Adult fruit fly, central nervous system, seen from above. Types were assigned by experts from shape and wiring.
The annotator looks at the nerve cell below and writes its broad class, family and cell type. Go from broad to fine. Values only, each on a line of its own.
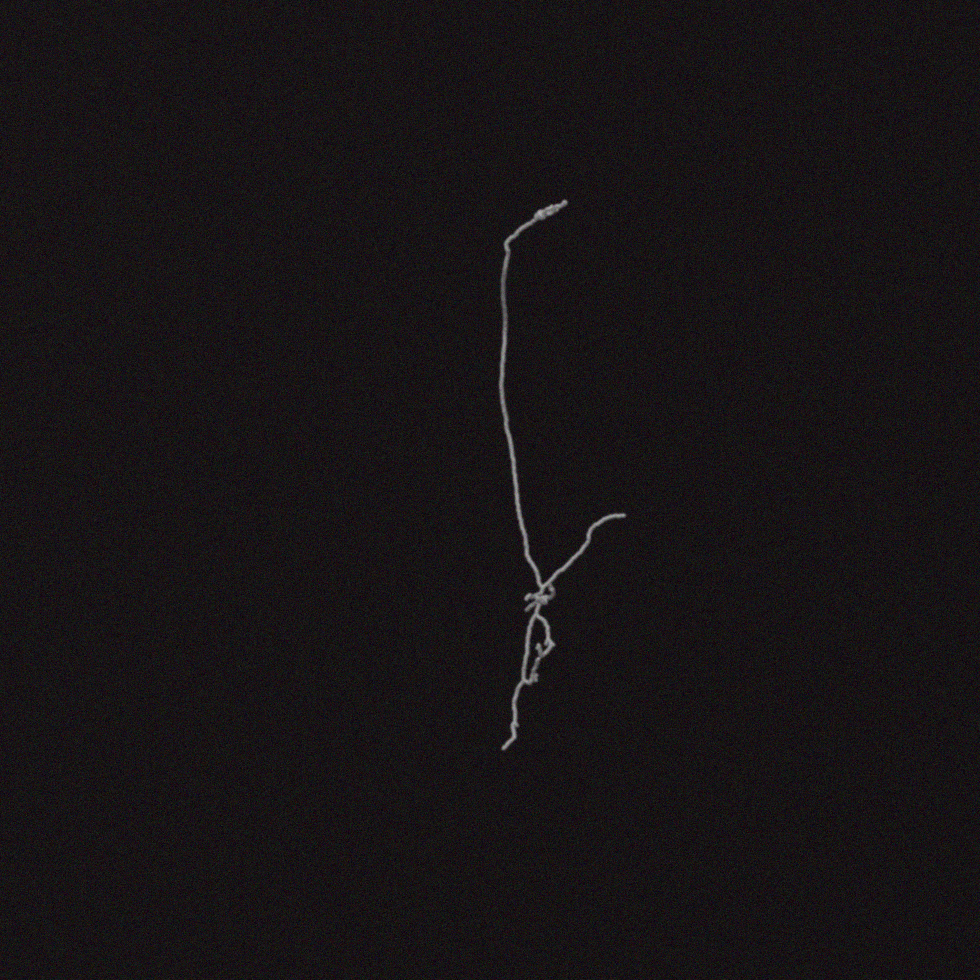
sensory neuron ascending to the brain
class mechanosensory proprioceptive
SApp13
